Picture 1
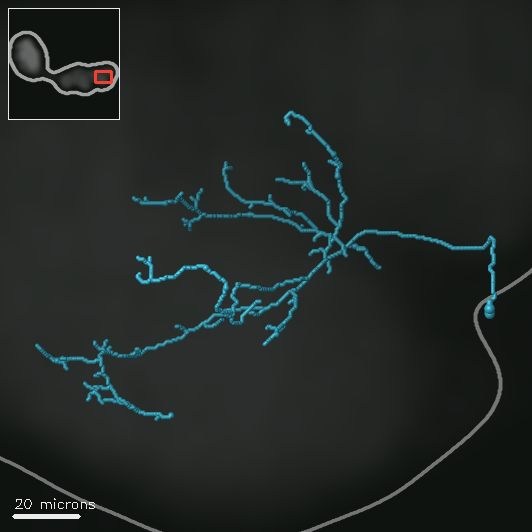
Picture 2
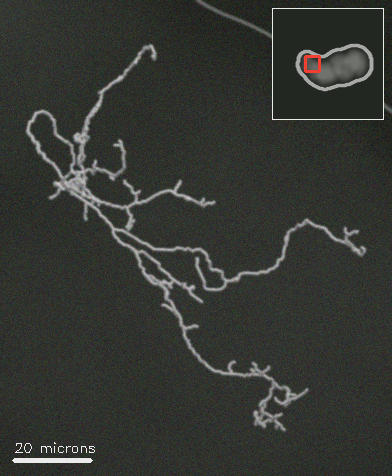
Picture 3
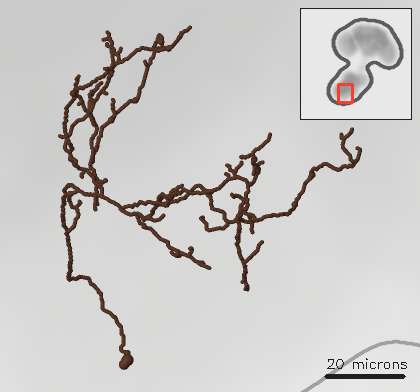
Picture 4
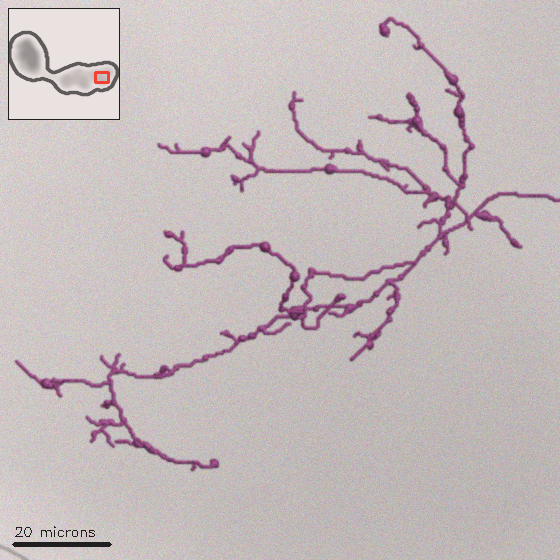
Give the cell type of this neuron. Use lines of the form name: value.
cell type: IN20A.22A088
